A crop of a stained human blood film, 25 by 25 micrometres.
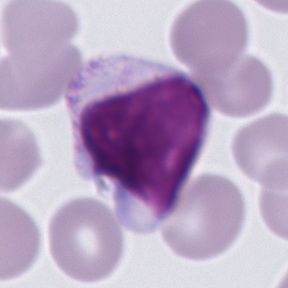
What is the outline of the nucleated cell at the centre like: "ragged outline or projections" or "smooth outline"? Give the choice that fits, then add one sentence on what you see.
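Ragged outline or projections. A pale bluish bulge of cytoplasm protrudes at the bottom of the cell.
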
